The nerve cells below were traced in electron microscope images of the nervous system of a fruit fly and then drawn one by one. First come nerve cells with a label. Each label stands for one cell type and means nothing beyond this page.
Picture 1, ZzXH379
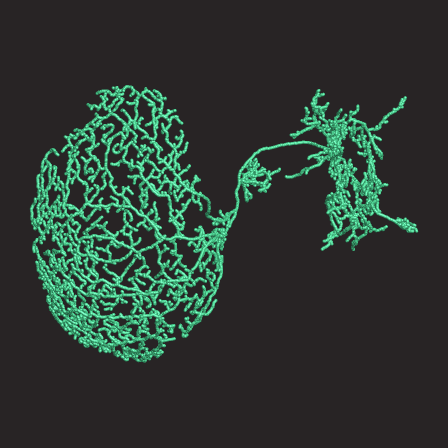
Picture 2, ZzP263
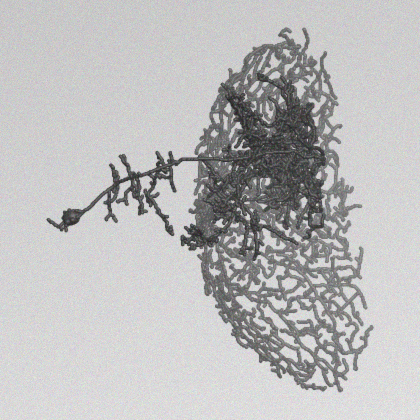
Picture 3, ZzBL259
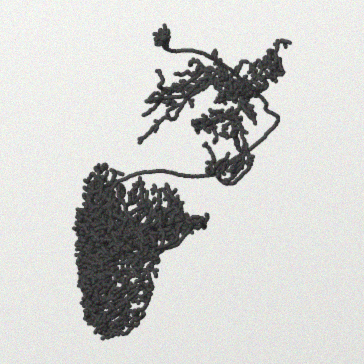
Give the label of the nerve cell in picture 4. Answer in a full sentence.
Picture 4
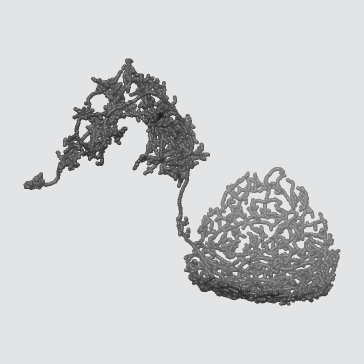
It belongs to ZzP263.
